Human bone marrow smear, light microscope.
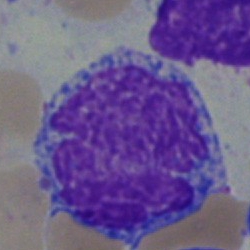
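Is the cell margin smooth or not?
Not smooth: it's ragged, with many small bumps along it.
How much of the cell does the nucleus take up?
Most of it.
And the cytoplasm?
Only a thin rim around the nucleus.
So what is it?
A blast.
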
